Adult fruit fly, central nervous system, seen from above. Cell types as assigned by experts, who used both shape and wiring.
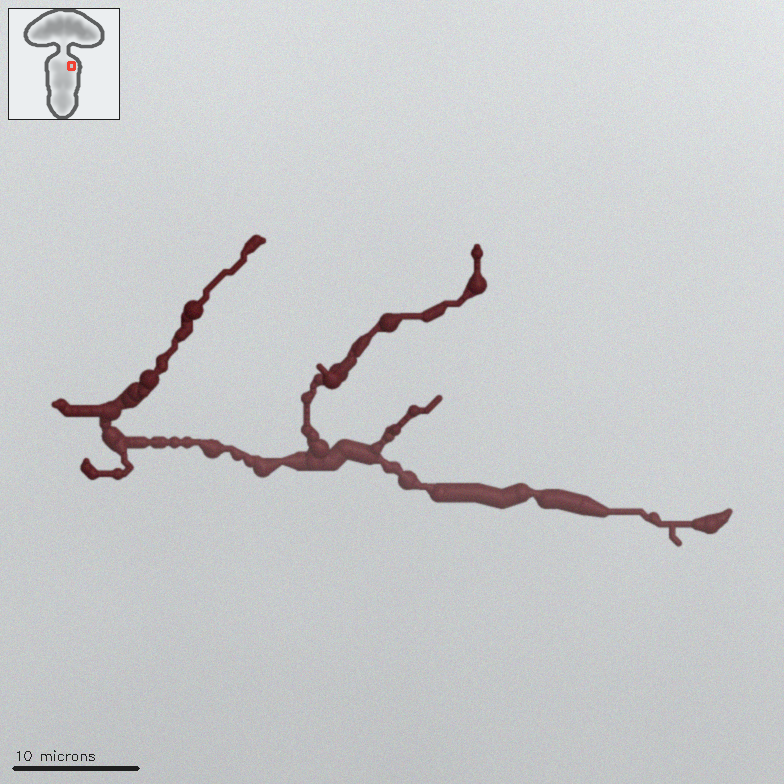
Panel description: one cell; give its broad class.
sensory neuron entering the nerve cord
